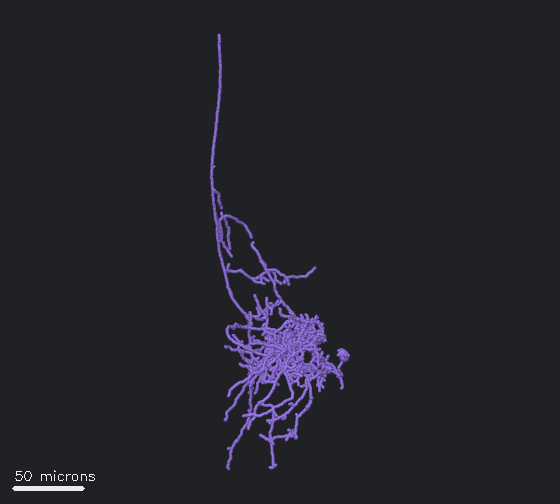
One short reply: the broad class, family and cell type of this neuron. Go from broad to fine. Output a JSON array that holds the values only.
["ascending neuron", "hemilineage 17B", "AN17B005"]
